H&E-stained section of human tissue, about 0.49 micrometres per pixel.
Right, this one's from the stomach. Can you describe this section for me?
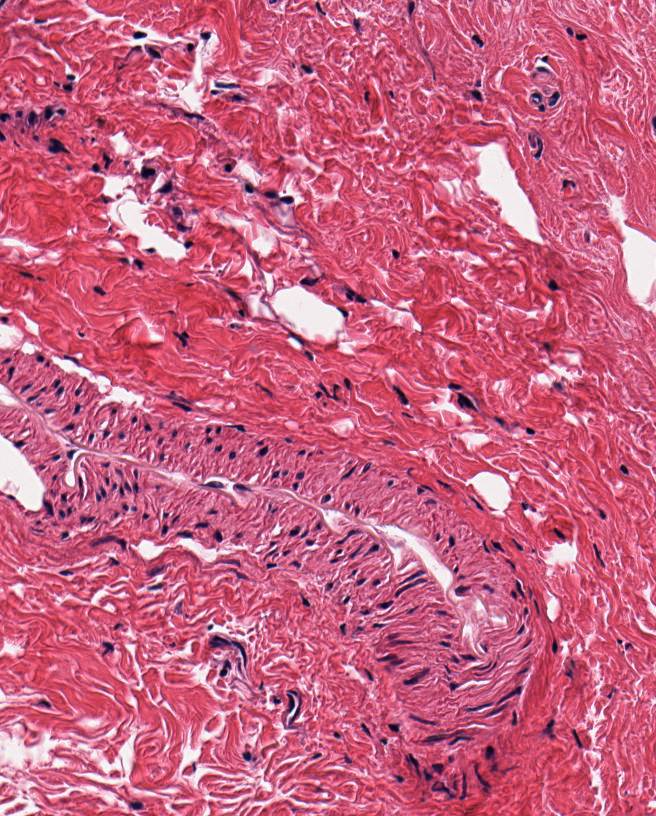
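Dense, wavy, deep pink collagen bundles, running in varied directions, make up most of the field. A cellular band contains elongated, wavy, dark purple nuclei; at its lower right end the spindle cells curve round into a whorled, rounded arrangement. Outside the band, cells are sparse, and small dark spindle nuclei lie scattered between the collagen bundles.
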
